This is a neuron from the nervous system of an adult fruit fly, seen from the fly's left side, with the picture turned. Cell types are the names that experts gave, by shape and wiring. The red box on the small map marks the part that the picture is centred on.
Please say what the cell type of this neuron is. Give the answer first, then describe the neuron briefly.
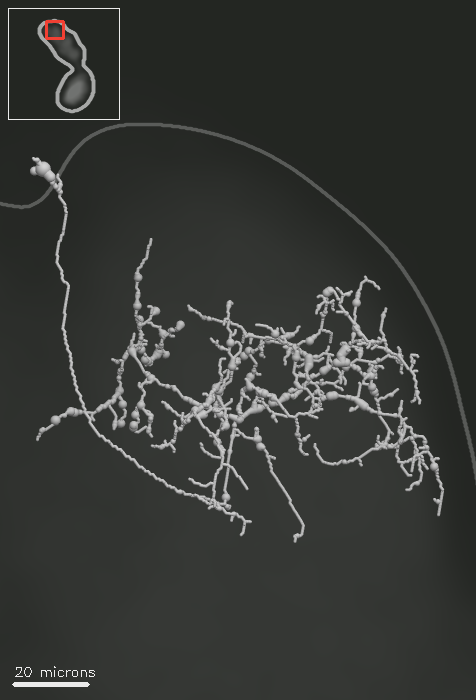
The cell type is IN21A047_a. This is a nerve-cord intrinsic neuron. The cell body can be seen at the upper left of the picture. From left to right in the picture it spans about 110 microns.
